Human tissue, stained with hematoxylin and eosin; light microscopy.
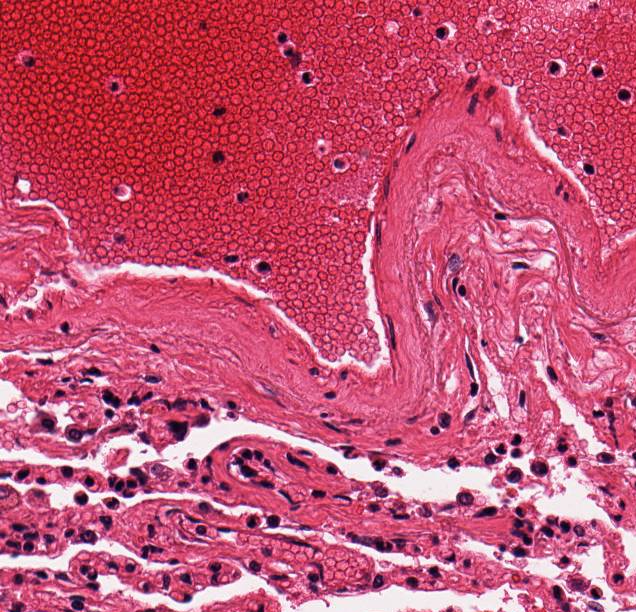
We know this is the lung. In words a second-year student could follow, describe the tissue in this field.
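Densely packed red blood cells fill the upper half of the field, with a few scattered dark round nuclei of white blood cells among them. Beneath the blood, a wavy band of pink fibrous tissue crosses the middle, its elongated, spindle-shaped nuclei lying along the fibres.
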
